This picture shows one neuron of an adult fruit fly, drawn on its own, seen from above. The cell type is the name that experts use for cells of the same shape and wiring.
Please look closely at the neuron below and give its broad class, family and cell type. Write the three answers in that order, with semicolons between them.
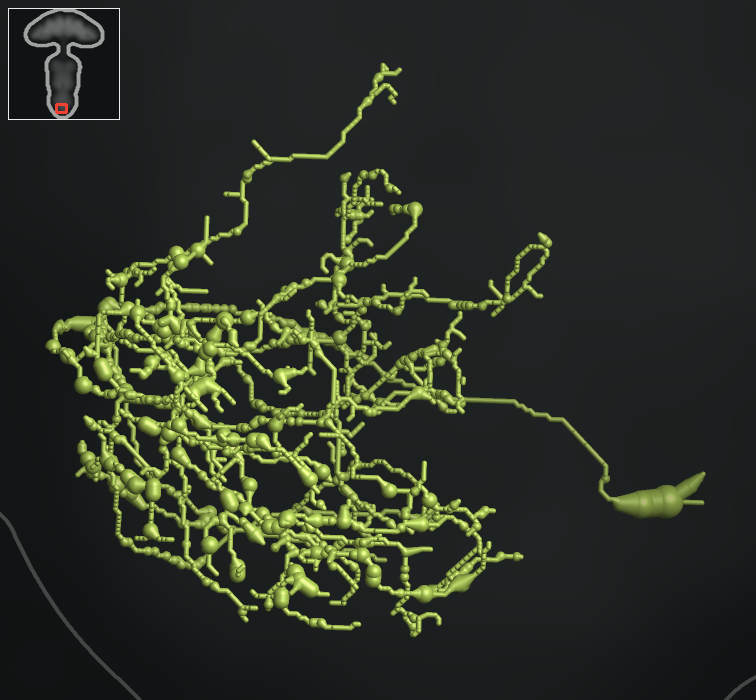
nerve-cord intrinsic neuron; hemilineage 14A; IN14A020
